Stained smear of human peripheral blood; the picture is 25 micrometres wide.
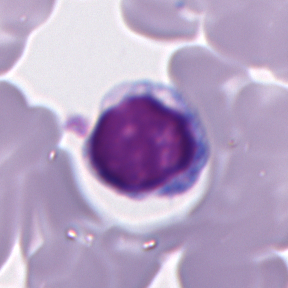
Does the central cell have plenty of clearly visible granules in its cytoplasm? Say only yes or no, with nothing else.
No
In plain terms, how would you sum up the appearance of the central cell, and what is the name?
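The nucleus is round in outline and about 9 micrometres across. Its chromatin is dense and dark purple, relieved by a few small paler patches. Pale blue cytoplasm surrounds it as only a narrow rim, widest along the upper side of the nucleus. The cell is a typical lymphocyte.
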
